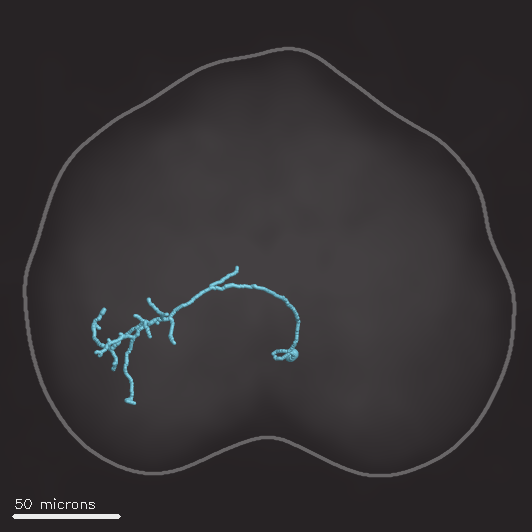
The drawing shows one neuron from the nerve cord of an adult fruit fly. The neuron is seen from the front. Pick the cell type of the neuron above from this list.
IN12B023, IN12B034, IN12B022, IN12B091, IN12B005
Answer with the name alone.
IN12B091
